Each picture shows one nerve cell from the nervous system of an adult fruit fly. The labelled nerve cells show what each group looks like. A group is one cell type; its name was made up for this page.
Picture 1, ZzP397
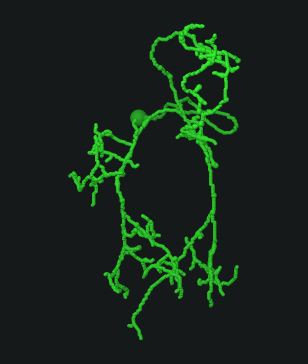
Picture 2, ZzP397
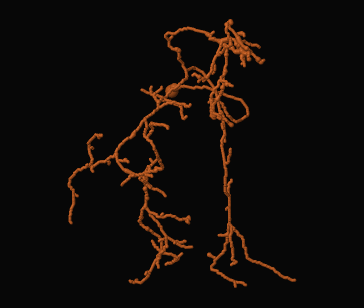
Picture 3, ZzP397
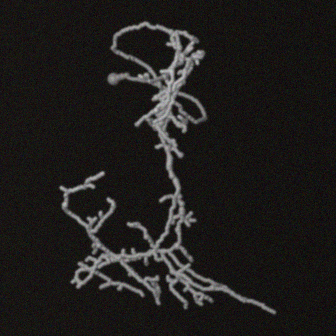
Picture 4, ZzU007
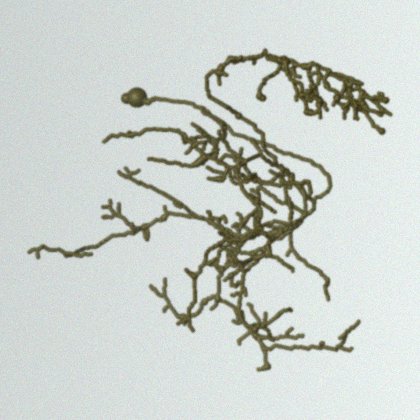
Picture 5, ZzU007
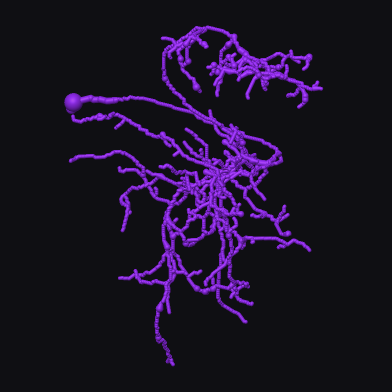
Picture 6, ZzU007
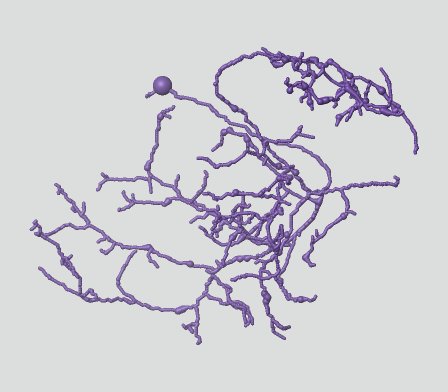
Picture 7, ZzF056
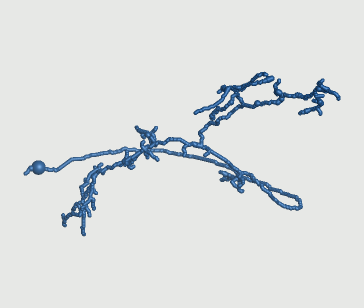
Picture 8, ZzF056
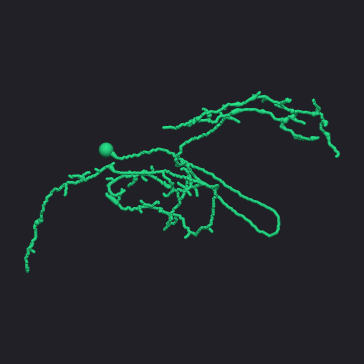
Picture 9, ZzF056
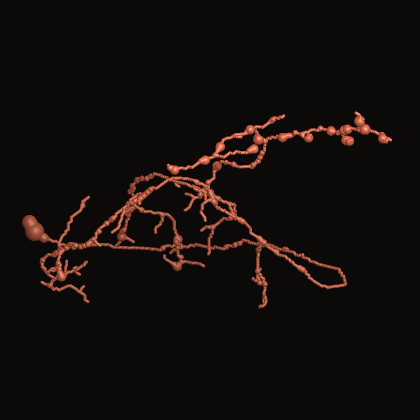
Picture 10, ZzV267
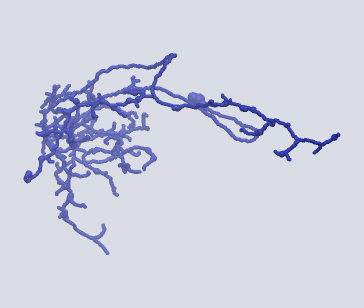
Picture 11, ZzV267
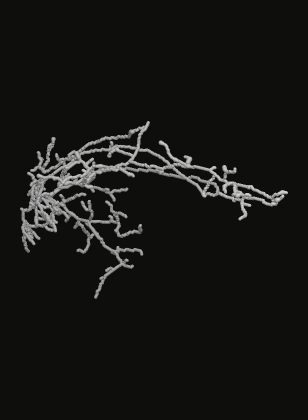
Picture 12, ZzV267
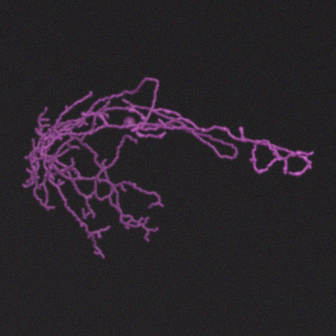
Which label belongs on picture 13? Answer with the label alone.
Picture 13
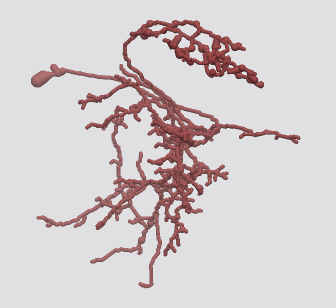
ZzU007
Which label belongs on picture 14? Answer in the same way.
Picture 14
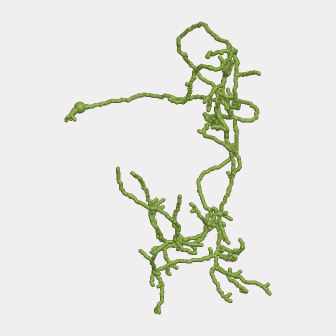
ZzP397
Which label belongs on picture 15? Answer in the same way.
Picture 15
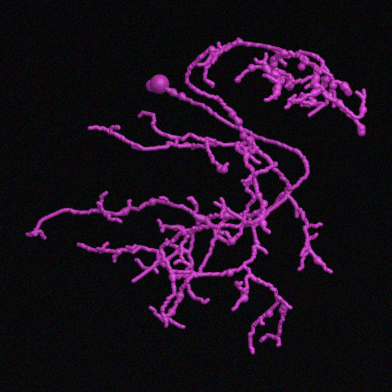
ZzU007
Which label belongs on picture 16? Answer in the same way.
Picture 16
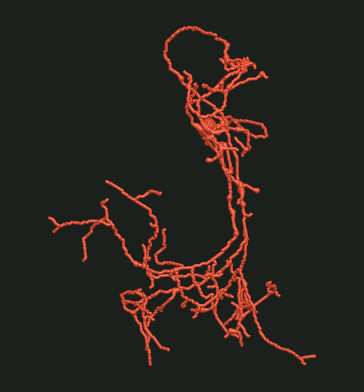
ZzP397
